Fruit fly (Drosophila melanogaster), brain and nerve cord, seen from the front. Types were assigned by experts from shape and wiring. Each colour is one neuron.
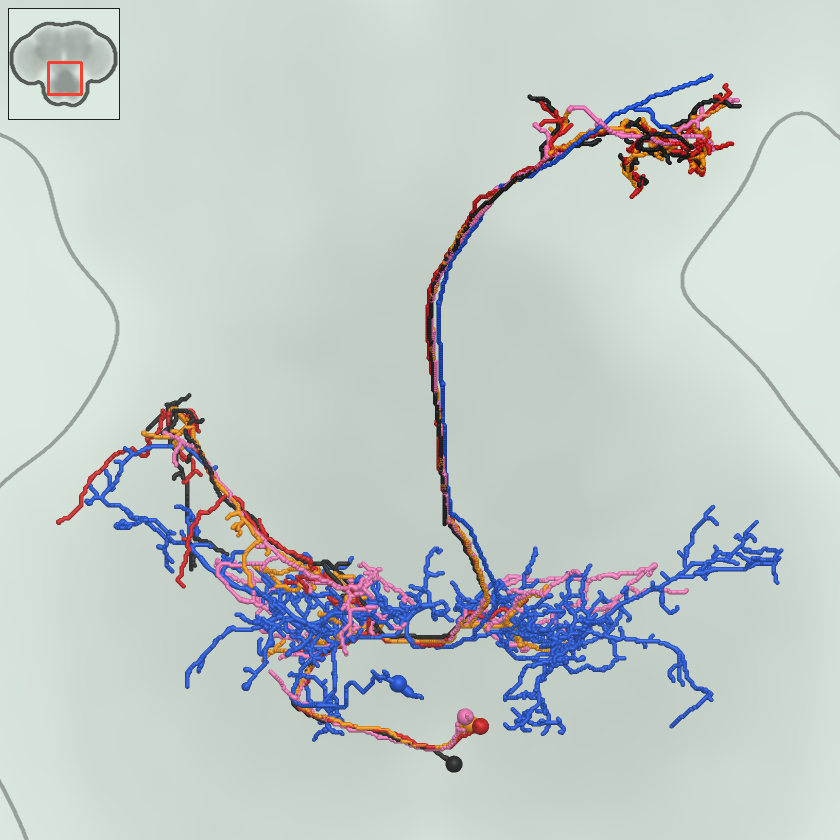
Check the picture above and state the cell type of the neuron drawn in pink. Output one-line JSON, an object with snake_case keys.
{"cell_type": "AN08B096"}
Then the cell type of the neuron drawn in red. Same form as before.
{"cell_type": "AN08B111"}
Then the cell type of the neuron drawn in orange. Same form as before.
{"cell_type": "AN08B106"}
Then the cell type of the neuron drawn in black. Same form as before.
{"cell_type": "AN08B112"}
